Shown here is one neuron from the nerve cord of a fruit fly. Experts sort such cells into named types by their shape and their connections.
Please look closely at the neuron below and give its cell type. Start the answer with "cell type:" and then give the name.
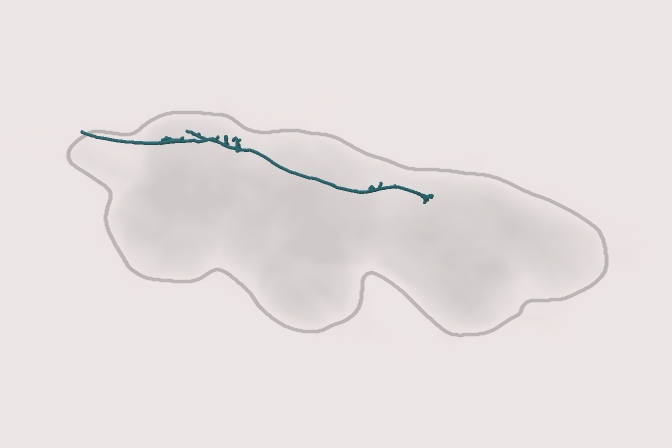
cell type: DNp15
